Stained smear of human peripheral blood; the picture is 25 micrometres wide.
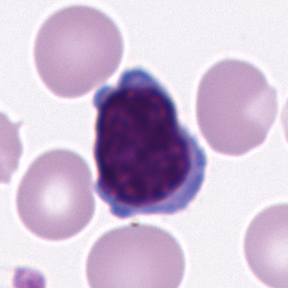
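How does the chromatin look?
Dense and dark purple, with coarse clumps.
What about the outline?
Irregular, with small bulges of cytoplasm at the top and right edge.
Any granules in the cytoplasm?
None distinct.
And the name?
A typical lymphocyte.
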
